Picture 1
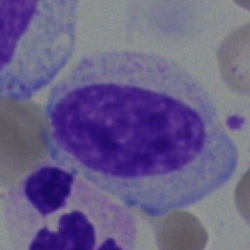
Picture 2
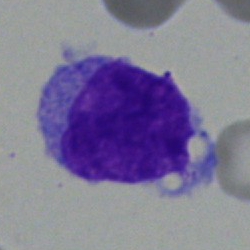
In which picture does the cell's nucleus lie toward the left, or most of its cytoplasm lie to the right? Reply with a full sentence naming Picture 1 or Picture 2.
It is picture 1 in which the nucleus lies toward the left of the cell.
